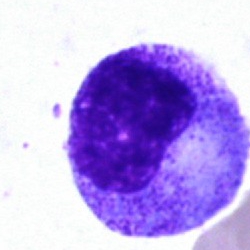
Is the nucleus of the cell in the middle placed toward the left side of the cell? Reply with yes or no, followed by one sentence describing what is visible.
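Yes. The nucleus sits off-centre toward the upper left of the cell.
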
